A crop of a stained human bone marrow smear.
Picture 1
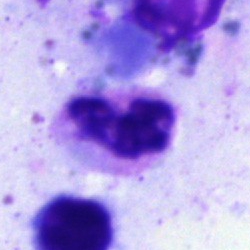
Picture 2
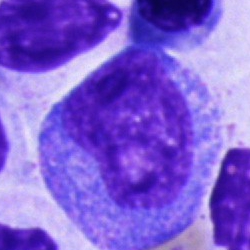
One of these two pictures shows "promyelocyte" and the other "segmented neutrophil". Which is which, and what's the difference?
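Let's start with the names: picture 1 is the segmented neutrophil, picture 2 the promyelocyte. Look at the segmented neutrophil's outline, which is oval and wider than it is tall. Its chromatin is dark purple and coarsely clumped, and you won't find any nucleoli. Its cytoplasm forms the widest rim below and to the left of the nucleus, and a separate, dark, round nucleated cell lies below and to the left of it. Now the promyelocyte: a moderate rim of blue cytoplasm surrounds its nucleus, widest on the lower left, and no distinct vacuoles show in it.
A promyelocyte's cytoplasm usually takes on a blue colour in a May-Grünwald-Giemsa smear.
One more difference lies in the neighbours: another cell touches the promyelocyte's top edge, whereas the cell near the segmented neutrophil stays separate from it.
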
